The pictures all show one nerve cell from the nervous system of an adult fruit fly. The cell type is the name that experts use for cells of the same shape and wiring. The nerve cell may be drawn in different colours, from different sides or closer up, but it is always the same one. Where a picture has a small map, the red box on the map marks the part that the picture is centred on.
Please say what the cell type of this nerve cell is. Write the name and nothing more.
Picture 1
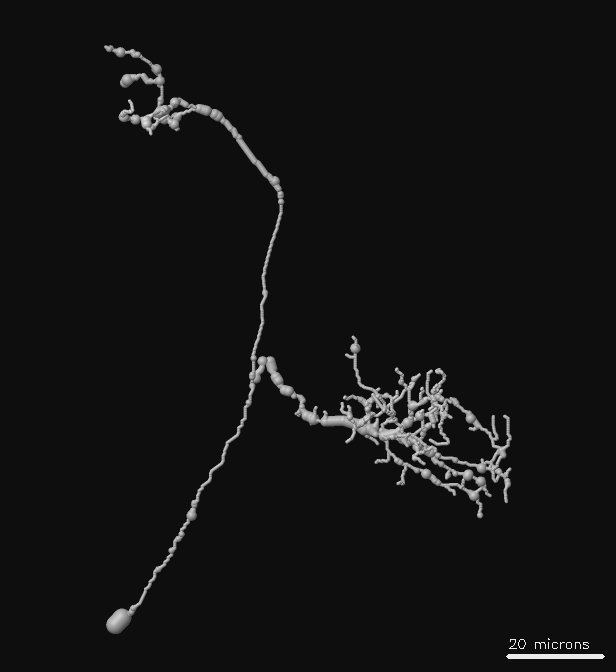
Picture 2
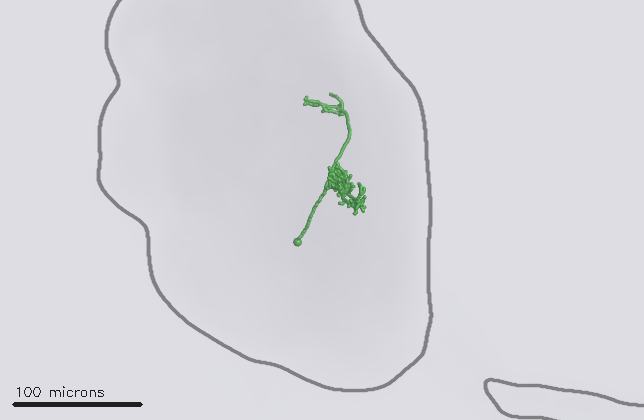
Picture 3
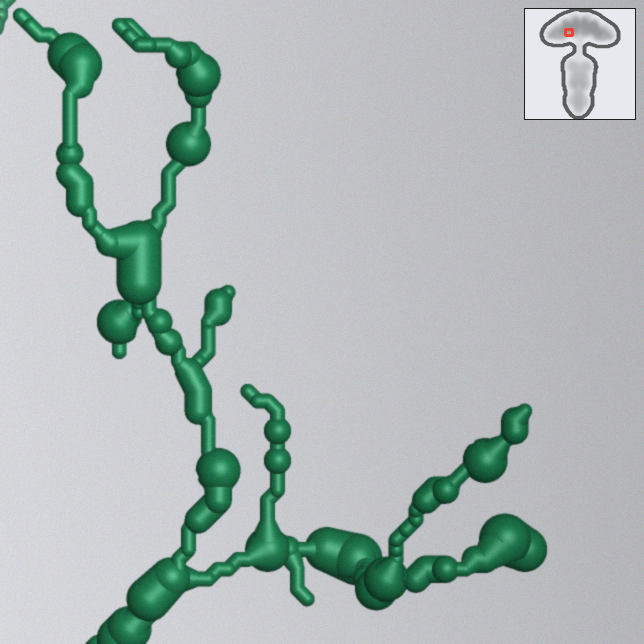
LC13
